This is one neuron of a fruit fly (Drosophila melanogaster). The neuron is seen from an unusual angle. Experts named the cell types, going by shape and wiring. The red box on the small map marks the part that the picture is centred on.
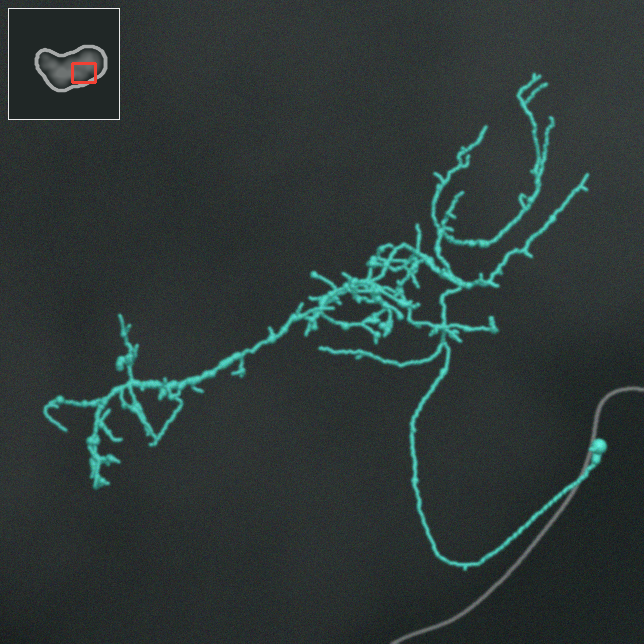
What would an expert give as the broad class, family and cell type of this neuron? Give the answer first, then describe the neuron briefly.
Its broad class is central-brain intrinsic neuron. The family is hemilineage MD3. The cell type is AMMC021. Dozens of branch ends can be seen. As drawn here it is about as wide as it is tall.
